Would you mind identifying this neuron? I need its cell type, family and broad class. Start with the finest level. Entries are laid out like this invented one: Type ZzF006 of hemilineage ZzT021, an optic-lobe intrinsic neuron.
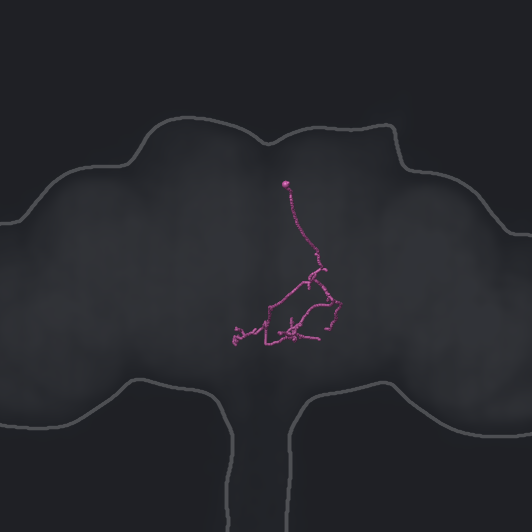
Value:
Type PS005_b of hemilineage SMPad2, a central-brain intrinsic neuron.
